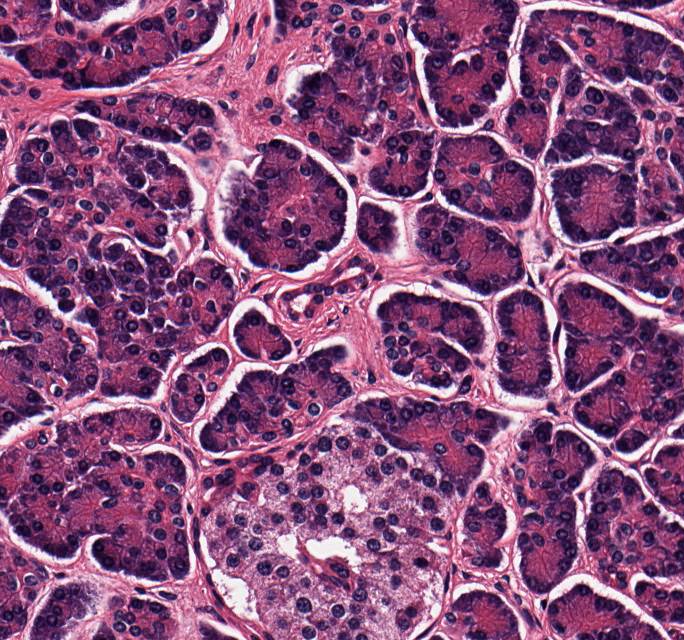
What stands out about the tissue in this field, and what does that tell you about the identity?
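Many small rounded groups of glandular cells fill the field, divided by thin strands of connective tissue. These cells form acini of pyramidal cells, with nuclei toward the outer edge of each group. At the lower centre, a single rounded cluster of cells with pale, lightly granular cytoplasm stands out against the dark surrounding acini. No fat cells appear anywhere. The tissue is pancreas.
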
